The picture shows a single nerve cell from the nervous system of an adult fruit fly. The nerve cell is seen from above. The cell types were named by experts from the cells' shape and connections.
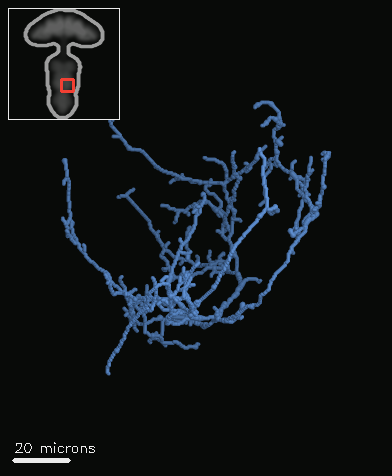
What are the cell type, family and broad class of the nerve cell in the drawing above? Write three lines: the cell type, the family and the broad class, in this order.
IN03A071
hemilineage 03A
nerve-cord intrinsic neuron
